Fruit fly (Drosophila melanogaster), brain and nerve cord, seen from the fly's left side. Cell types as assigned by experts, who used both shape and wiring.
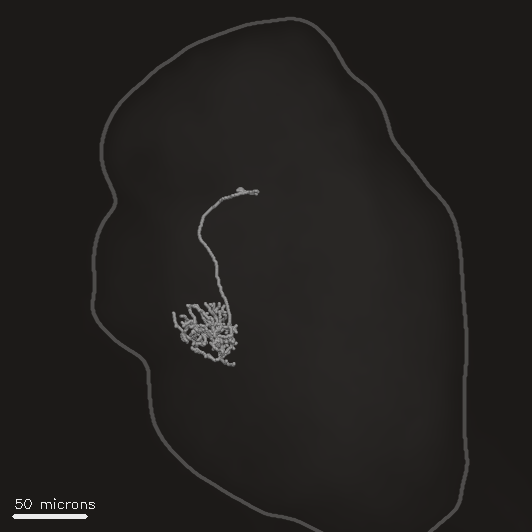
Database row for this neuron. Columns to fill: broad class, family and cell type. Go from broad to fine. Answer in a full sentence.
A central-brain intrinsic neuron of hemilineage VLPl4_anterior, type CB1613.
